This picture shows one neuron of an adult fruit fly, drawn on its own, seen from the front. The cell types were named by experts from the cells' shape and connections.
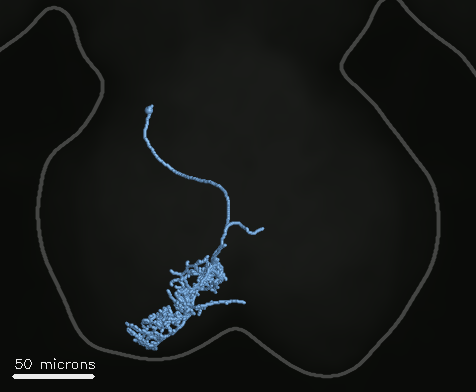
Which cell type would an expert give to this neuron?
IN23B037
